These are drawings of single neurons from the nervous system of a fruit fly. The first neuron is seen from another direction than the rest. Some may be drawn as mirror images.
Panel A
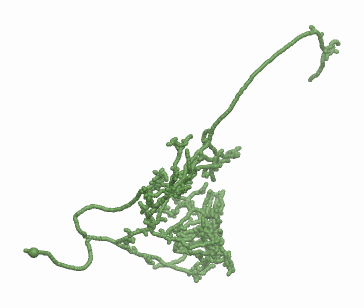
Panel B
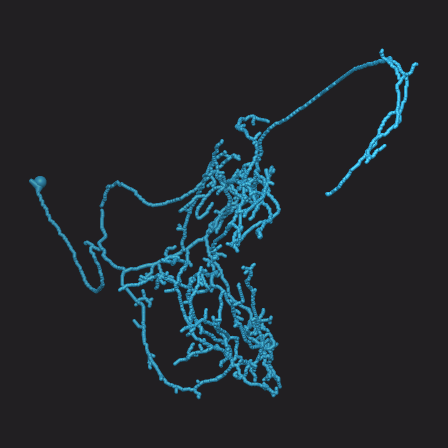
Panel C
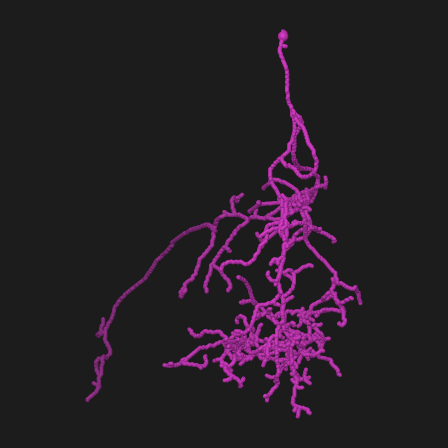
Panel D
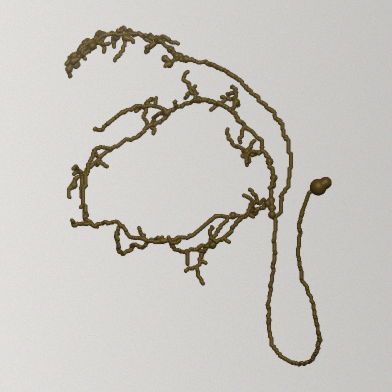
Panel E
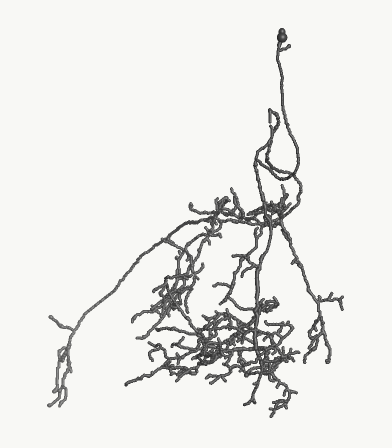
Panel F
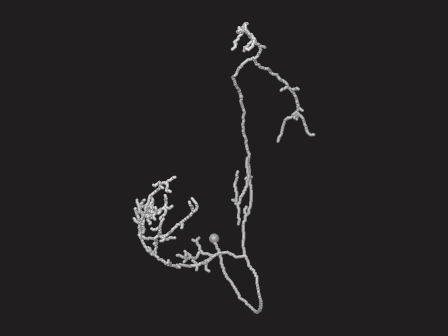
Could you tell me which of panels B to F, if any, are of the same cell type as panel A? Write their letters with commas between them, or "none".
B, C, E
